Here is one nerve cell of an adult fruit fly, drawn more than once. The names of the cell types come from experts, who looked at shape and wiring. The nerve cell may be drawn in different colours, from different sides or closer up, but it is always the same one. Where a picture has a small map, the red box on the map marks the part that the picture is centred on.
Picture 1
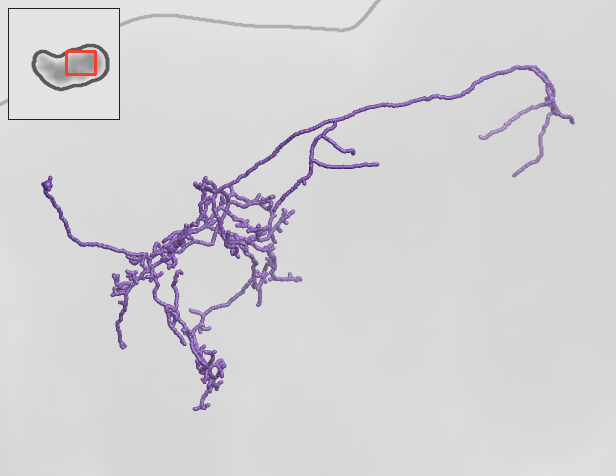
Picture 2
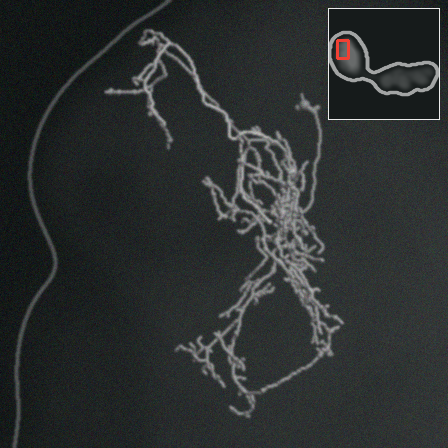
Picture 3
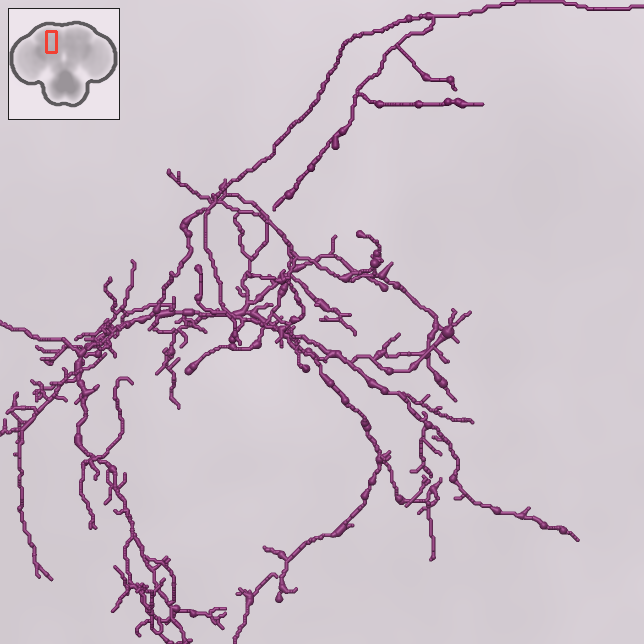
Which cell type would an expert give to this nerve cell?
AVLP704m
